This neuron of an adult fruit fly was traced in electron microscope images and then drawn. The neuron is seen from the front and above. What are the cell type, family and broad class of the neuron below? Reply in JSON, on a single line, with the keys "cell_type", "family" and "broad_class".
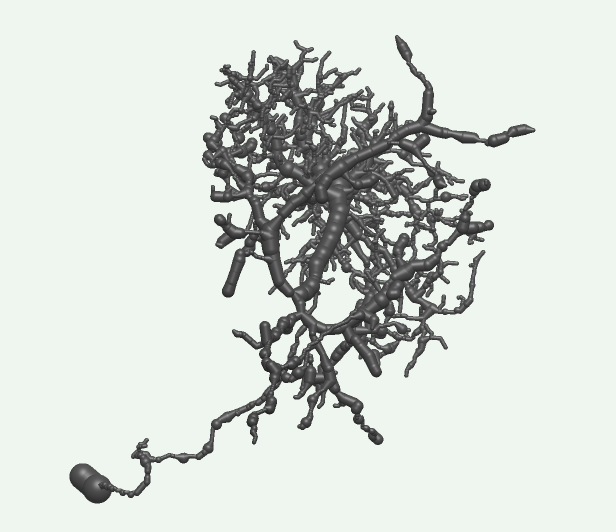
{"cell_type": "IN13B014", "family": "hemilineage 13B", "broad_class": "nerve-cord intrinsic neuron"}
